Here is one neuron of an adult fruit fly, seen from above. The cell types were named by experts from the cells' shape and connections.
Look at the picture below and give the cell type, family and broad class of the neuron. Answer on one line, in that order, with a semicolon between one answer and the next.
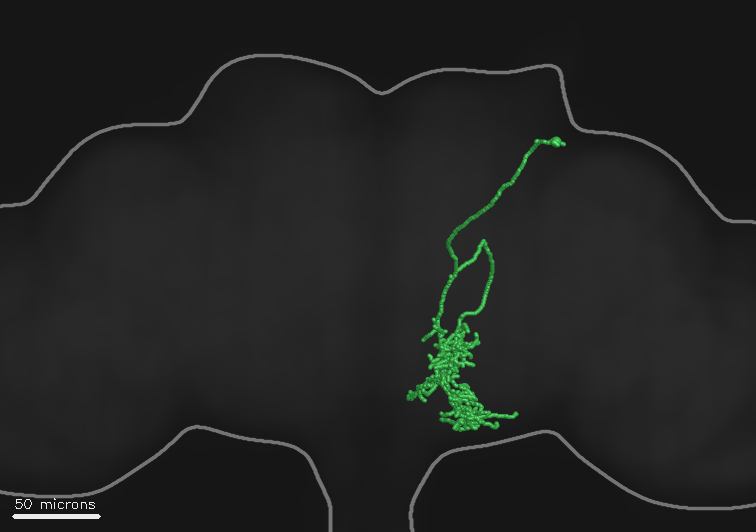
PS031; hemilineage AOTUv1_ventral; central-brain intrinsic neuron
